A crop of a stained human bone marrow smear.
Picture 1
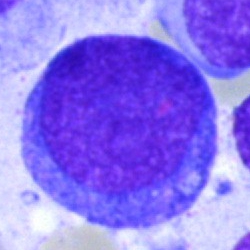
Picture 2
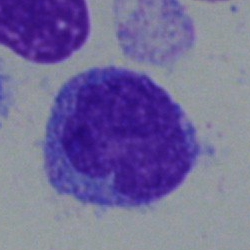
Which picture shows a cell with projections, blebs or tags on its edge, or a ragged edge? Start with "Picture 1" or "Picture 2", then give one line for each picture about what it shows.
Picture 2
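What picture 1 shows: The cell outline is round and smooth.
What picture 2 shows: The cell is roughly round with a slightly ragged, frayed margin.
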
